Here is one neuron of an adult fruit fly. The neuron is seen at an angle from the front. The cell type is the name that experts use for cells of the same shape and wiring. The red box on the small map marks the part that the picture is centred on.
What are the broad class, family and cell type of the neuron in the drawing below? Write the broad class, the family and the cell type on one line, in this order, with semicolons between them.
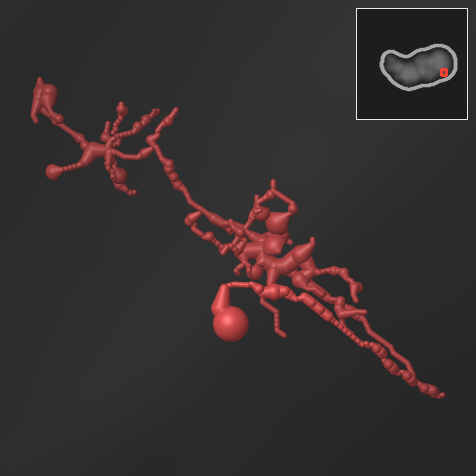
optic-lobe intrinsic neuron; Mi; Mi4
